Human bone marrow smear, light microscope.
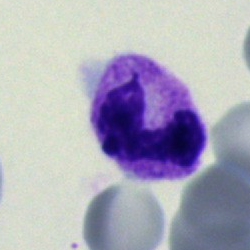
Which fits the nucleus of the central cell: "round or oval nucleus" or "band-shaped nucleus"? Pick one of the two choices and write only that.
Band-shaped nucleus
